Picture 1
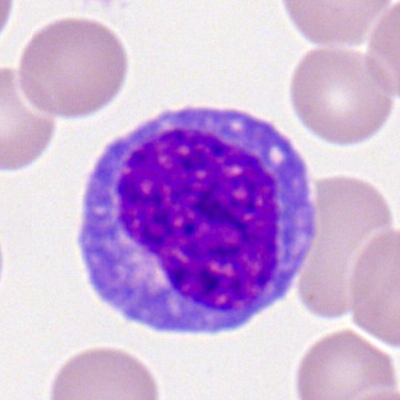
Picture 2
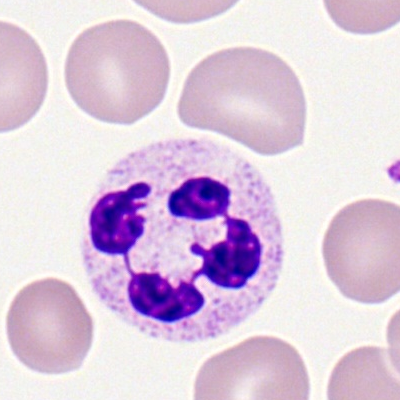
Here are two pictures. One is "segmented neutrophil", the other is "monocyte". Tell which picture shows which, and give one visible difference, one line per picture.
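Picture 1 – monocyte. A few small clear spots lie in the cytoplasm near the upper-right edge.
Picture 2 – segmented neutrophil. No vacuoles are present in the cytoplasm.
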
